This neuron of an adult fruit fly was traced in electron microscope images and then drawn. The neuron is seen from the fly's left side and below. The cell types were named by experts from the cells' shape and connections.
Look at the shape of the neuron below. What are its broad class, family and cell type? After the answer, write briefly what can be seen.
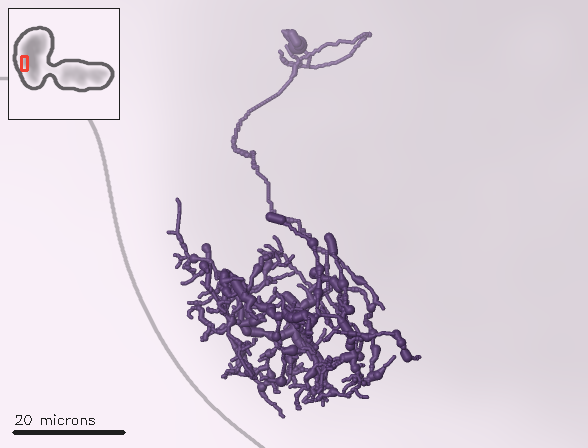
This is a central-brain intrinsic neuron. The family is hemilineage VLPl4_anterior. Its cell type is AVLP422. From top to bottom in the picture it spans about 70 microns. Dozens of branch ends can be seen.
